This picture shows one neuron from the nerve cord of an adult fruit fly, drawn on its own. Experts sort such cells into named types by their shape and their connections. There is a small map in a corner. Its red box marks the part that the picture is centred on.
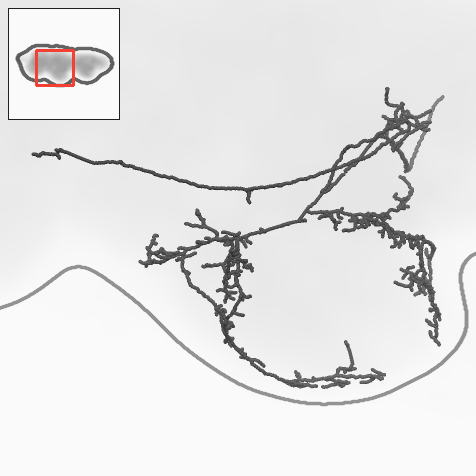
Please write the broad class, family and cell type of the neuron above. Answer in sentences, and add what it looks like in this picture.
Its broad class is nerve-cord intrinsic neuron. The family is hemilineage 23B. Its cell type is IN23B059. No cell body is drawn. Dozens of branch ends can be seen.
